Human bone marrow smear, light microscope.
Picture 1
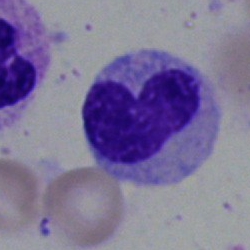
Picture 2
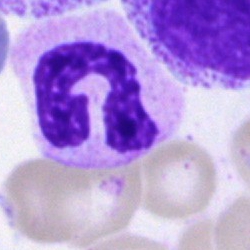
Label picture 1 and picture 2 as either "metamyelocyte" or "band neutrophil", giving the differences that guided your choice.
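My reading: the metamyelocyte is picture 1, the band neutrophil picture 2. I notice the metamyelocyte's nucleus has a notch on its upper side, giving it a kidney or heart shape, while the band neutrophil's nucleus is a curved band bent into a horseshoe that opens downward.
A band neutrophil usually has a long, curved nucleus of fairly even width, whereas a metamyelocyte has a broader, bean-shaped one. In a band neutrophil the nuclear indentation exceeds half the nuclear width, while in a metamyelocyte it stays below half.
Both nuclei have dark purple chromatin and no visible nucleoli; in the metamyelocyte it is condensed, in the band neutrophil coarsely clumped.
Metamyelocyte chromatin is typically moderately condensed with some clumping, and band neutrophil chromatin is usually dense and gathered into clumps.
The metamyelocyte's outline is round and smooth, and its cytoplasm is pale blue-grey. Red cells sit at the edge of both, I see: one touches the metamyelocyte at its lower left, and others lie against the band neutrophil's lower edge.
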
